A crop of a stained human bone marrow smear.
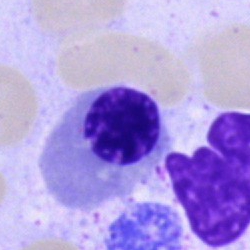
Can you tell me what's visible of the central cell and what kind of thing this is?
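Off-centre, toward the upper right of the cell, sits the nucleus. Its chromatin is dark and coarsely clumped, and between the clumps you can make out small paler gaps. Around it lies abundant, pale greyish-blue cytoplasm, and just below the nucleus there is a small paler spot. What you are looking at is an erythroblast.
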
